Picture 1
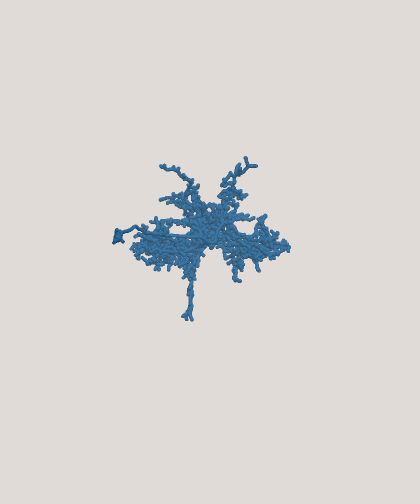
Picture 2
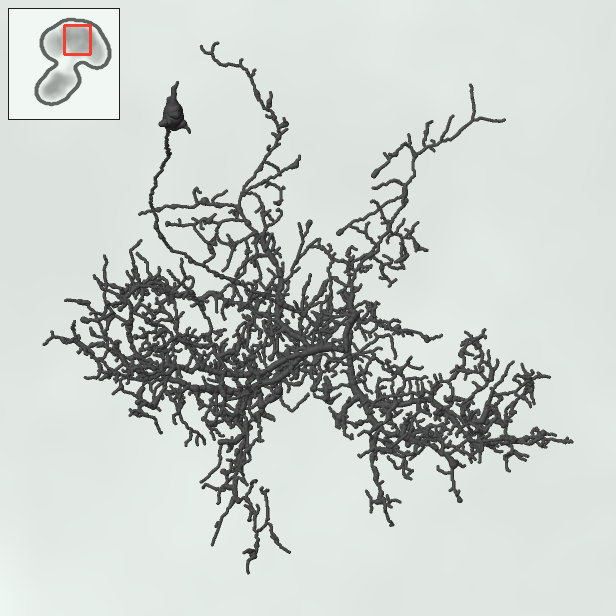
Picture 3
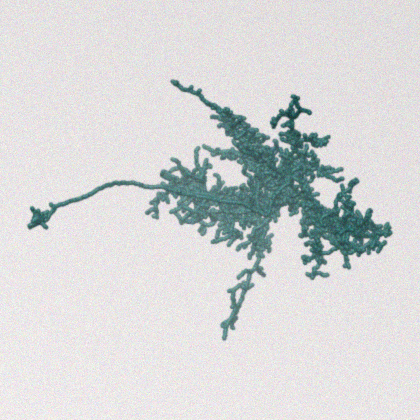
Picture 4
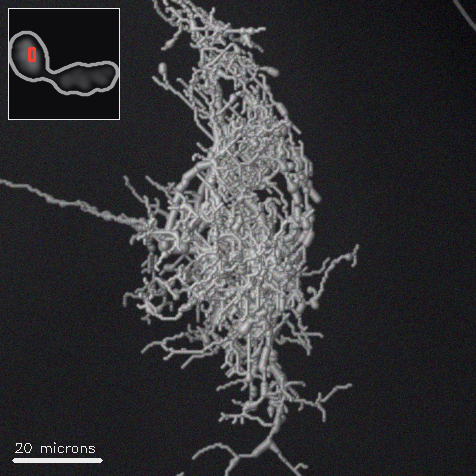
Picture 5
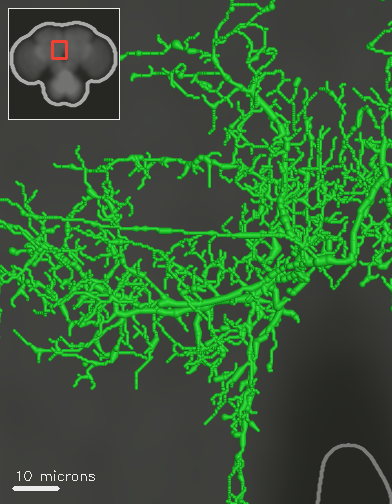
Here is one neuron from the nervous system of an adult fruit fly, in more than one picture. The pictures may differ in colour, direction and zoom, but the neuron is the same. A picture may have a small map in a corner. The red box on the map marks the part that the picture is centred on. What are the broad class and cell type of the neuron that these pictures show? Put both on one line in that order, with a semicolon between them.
central-brain intrinsic neuron; IB008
